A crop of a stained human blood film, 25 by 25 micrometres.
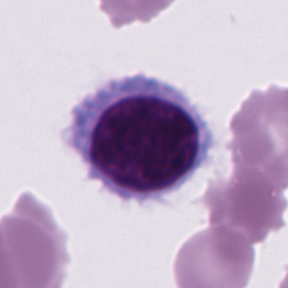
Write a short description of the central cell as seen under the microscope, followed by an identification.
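Roughly round outline. Cytoplasmic rim wider at upper left than at lower right. Fine, short, hair-like projections all around the border. No distinct granules in the cytoplasm. Hairy cell.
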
